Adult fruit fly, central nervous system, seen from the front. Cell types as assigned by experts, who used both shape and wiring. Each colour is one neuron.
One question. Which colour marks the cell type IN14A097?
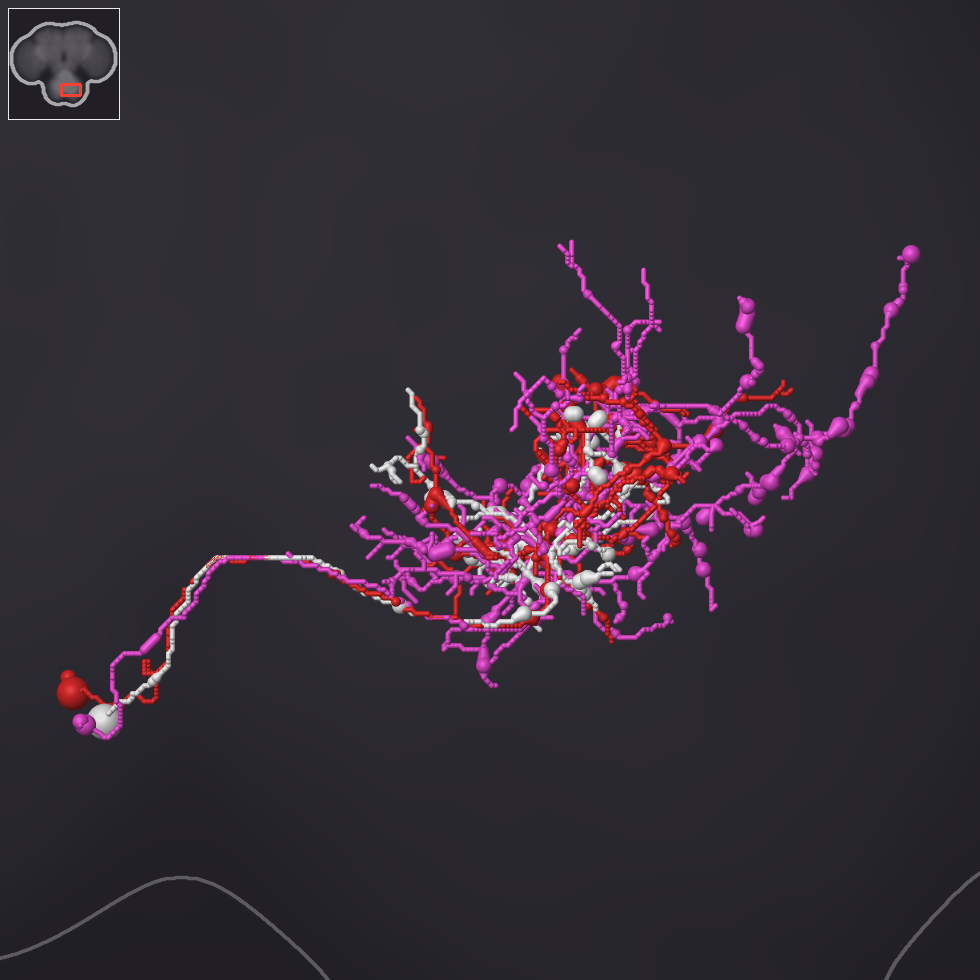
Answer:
red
